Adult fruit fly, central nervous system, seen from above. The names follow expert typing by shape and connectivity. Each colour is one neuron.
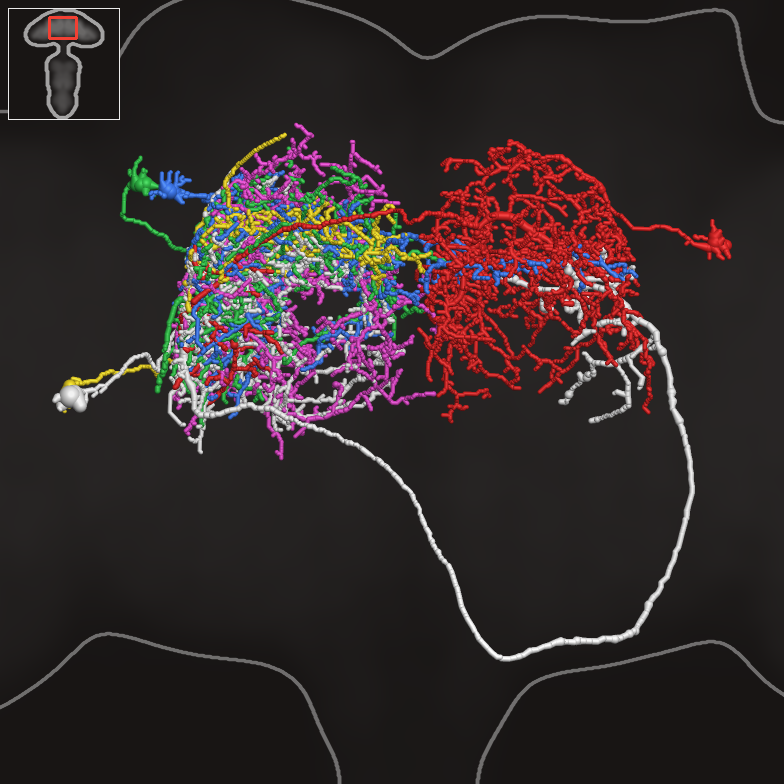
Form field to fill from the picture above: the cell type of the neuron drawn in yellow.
GNG393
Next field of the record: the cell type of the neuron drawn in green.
GNG169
